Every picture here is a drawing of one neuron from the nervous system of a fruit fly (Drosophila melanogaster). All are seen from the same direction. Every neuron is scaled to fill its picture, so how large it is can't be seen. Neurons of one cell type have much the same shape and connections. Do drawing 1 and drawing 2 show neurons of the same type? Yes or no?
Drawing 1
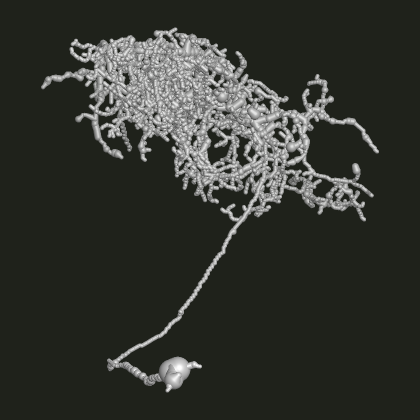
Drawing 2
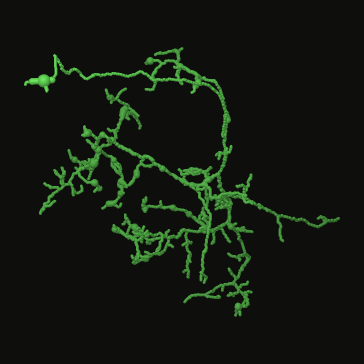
no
